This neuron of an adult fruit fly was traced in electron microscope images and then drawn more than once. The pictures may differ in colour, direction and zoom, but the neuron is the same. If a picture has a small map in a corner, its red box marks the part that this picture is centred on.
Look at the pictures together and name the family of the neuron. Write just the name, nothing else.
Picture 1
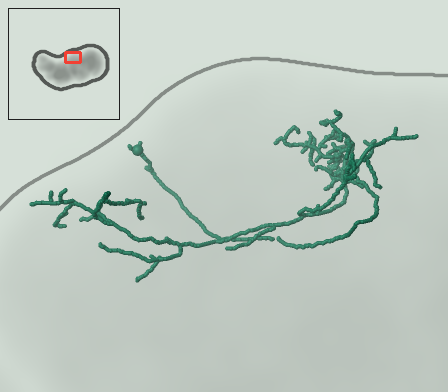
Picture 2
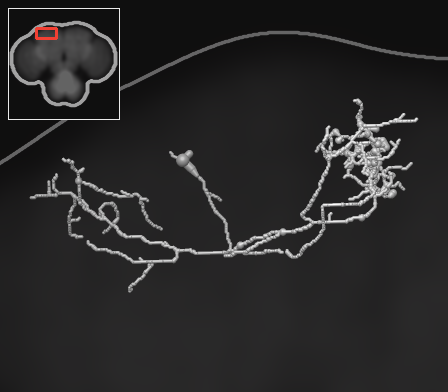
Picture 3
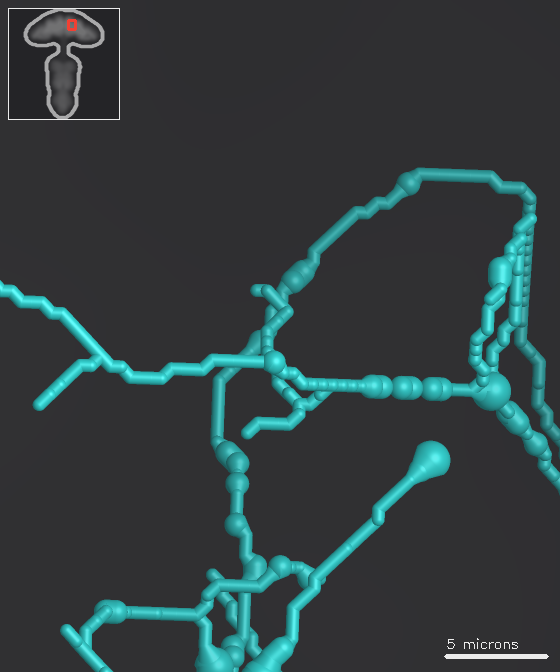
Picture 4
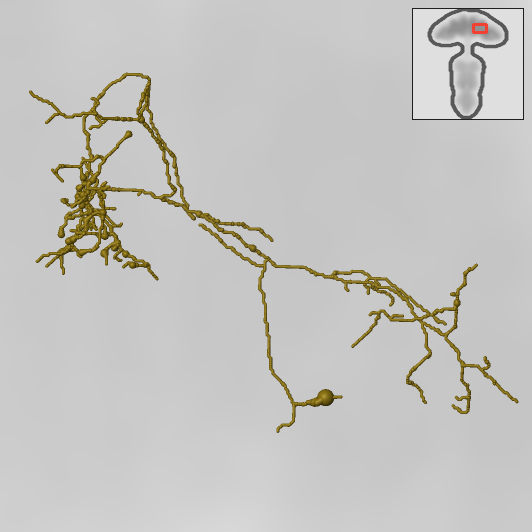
hemilineage VLPd&p1_posterior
